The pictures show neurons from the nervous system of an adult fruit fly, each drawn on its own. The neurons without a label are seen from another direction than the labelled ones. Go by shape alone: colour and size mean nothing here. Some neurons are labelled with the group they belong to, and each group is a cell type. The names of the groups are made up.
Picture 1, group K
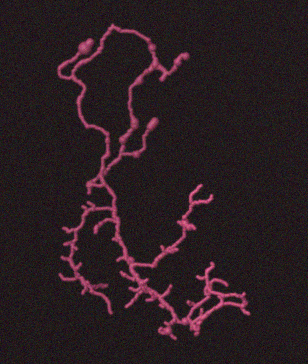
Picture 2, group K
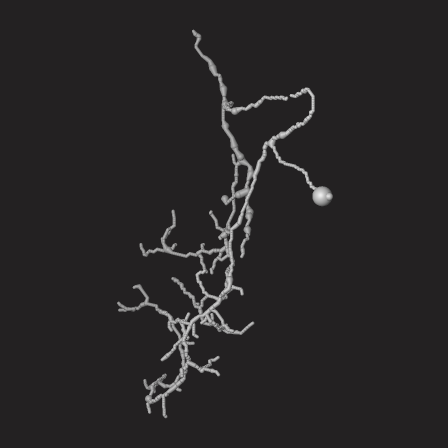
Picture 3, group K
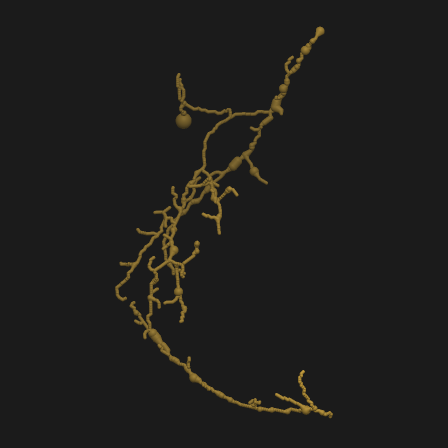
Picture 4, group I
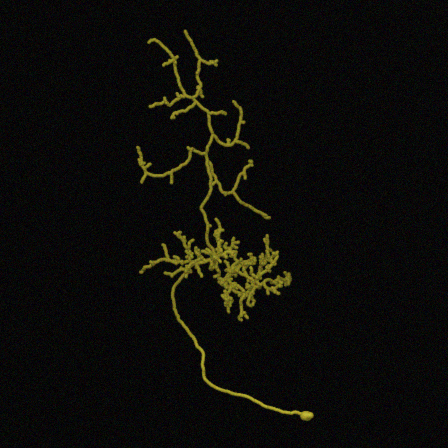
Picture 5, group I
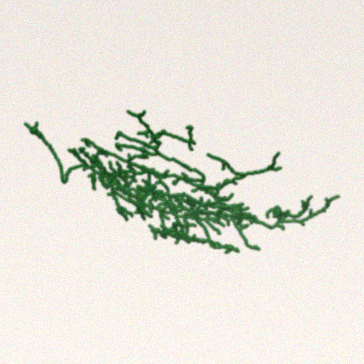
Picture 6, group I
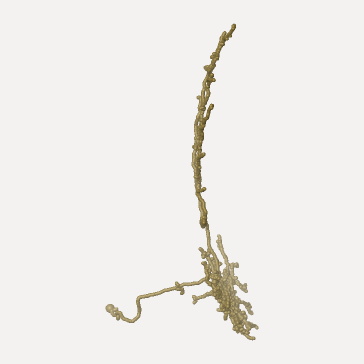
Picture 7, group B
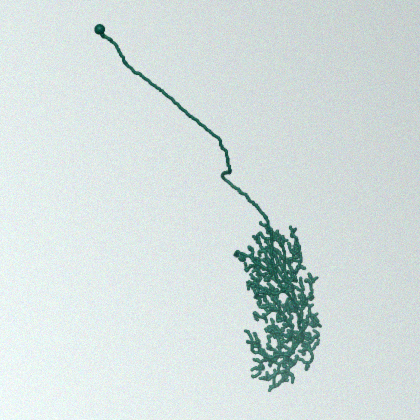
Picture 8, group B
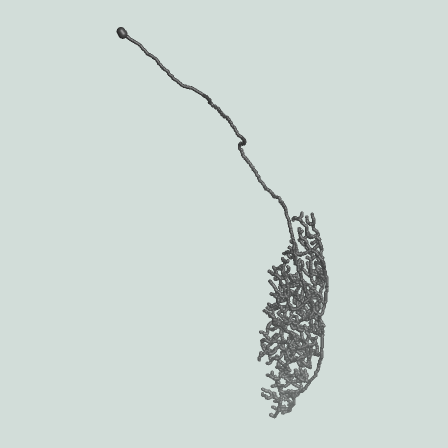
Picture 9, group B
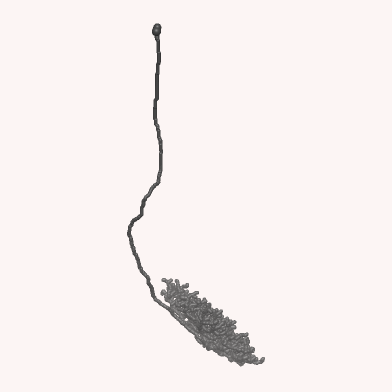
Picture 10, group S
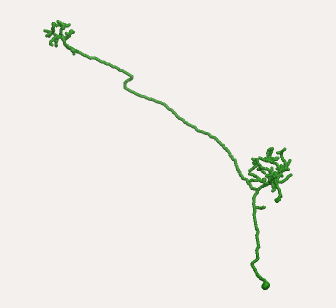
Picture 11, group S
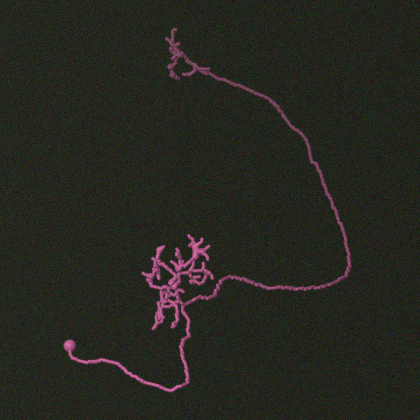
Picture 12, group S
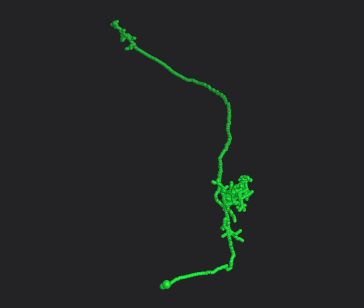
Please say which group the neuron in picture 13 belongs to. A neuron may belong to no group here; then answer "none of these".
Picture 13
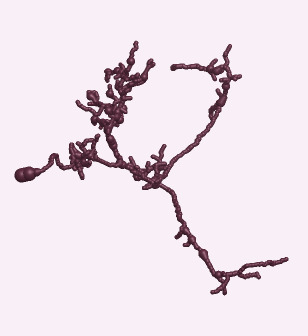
none of these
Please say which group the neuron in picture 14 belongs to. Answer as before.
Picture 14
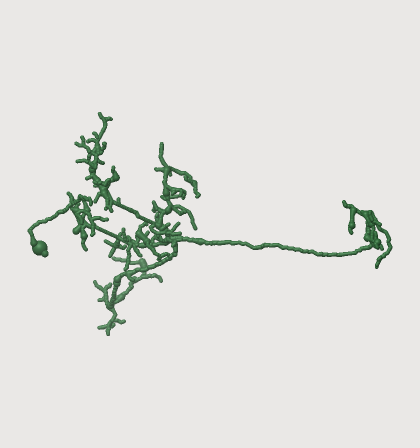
none of these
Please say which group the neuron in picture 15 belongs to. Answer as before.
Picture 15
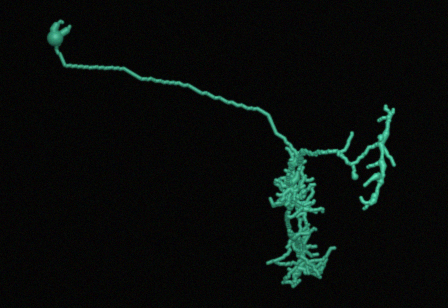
none of these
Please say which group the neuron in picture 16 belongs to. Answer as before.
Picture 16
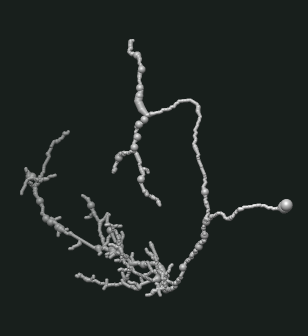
group K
